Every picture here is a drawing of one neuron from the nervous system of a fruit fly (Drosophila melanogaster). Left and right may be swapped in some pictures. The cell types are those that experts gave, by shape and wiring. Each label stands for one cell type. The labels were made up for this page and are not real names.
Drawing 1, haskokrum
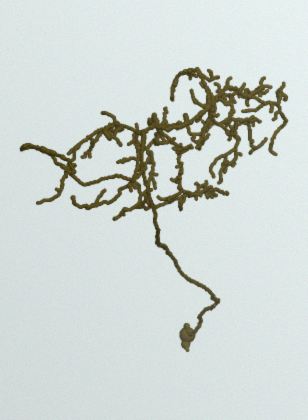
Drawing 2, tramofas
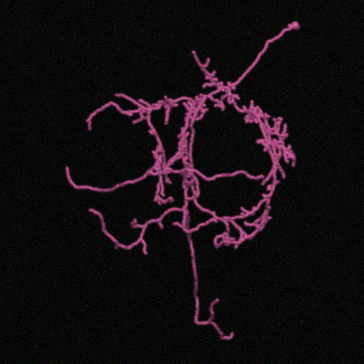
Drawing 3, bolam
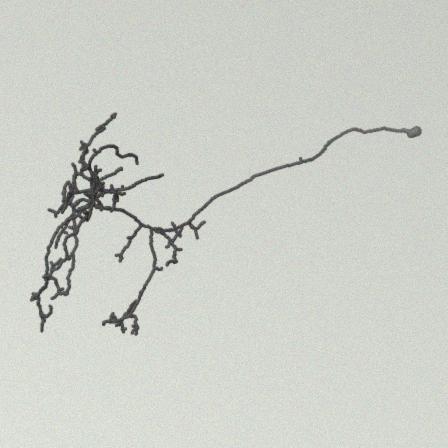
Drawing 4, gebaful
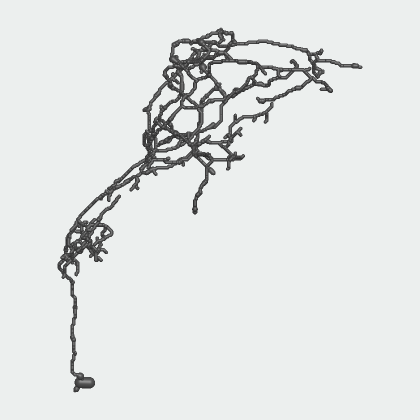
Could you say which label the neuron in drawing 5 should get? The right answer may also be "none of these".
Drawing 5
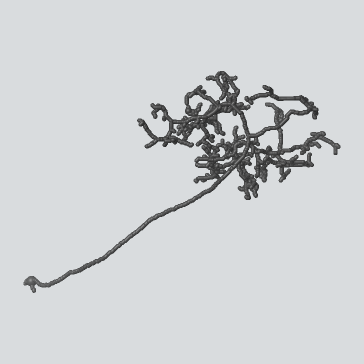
haskokrum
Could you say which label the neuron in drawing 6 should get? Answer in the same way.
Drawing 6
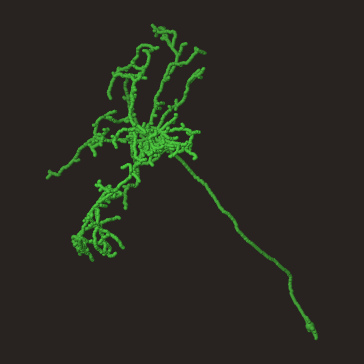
none of these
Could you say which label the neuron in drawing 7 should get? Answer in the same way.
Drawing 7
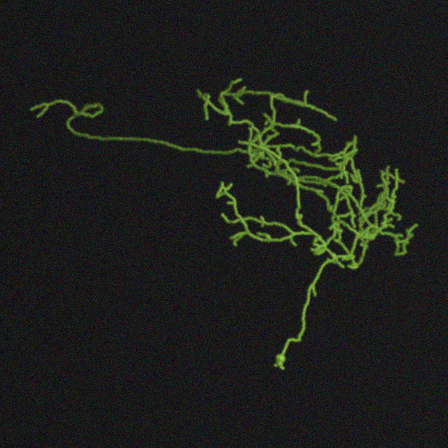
tramofas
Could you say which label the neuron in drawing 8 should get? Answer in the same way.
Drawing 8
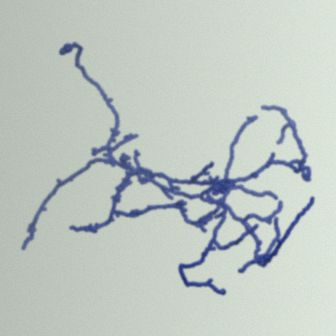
gebaful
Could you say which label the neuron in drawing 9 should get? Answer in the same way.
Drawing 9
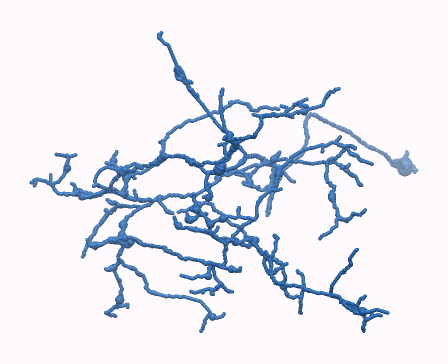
bolam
